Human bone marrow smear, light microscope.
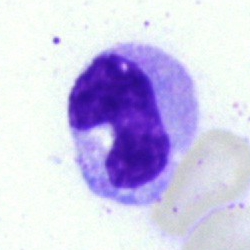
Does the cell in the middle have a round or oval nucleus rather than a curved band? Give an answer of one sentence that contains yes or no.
No, its nucleus is drawn out into a curved band without separate lobes.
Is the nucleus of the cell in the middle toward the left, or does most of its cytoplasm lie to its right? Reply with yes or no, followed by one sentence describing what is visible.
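Yes. The rim of cytoplasm is wider on the right side of the nucleus than on the left.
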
